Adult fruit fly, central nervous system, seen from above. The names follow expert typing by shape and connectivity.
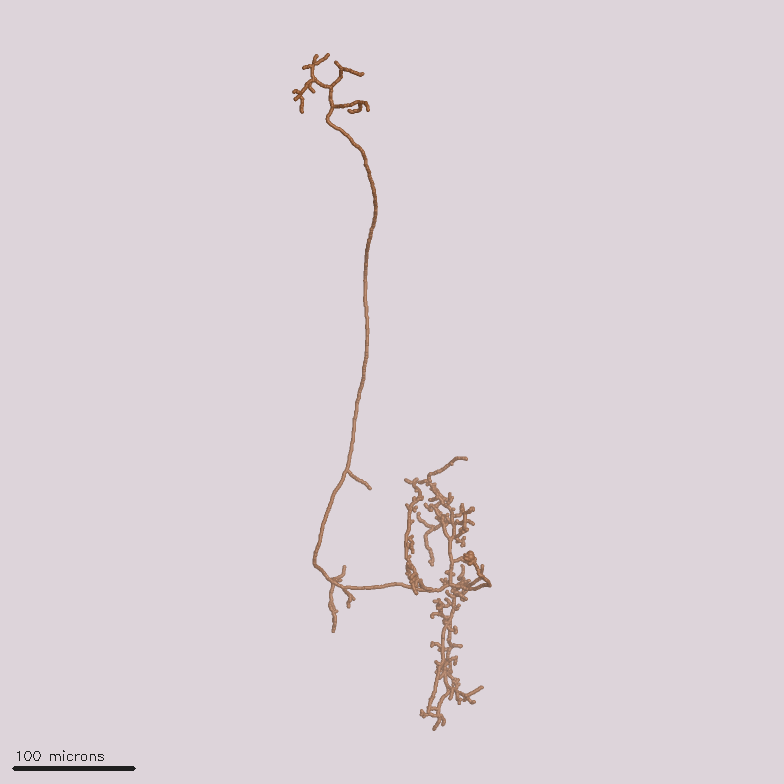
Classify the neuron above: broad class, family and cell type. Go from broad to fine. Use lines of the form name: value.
broad class: ascending neuron
family: hemilineage 19B
cell type: AN19B042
